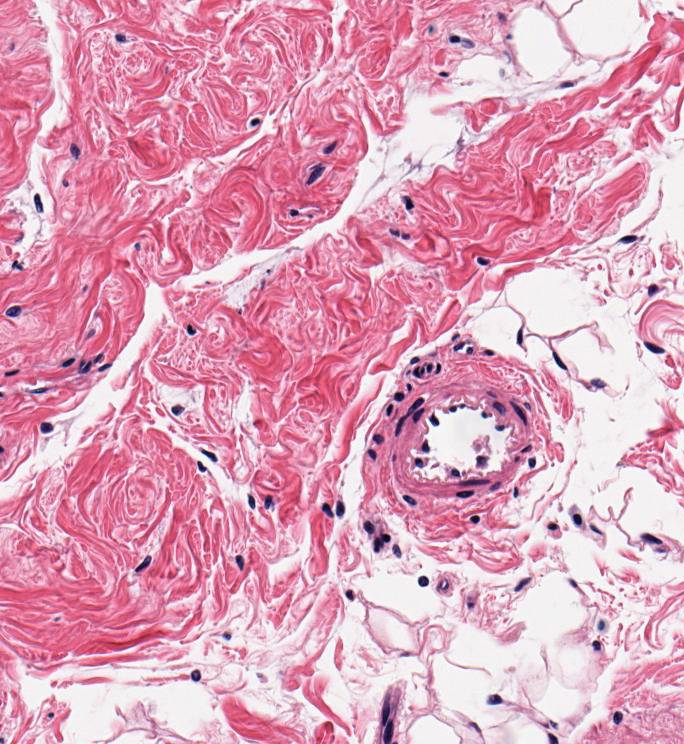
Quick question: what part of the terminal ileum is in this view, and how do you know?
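The field shows dense connective tissue. Thick pink collagen bundles occupy the left and upper parts, running in many directions, and the fibres within them are wavy. Between the bundles lie sparse, small, dark, spindle-shaped nuclei.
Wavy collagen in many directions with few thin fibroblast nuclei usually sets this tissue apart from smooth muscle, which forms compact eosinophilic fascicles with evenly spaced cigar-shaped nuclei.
In the wall of a vessel, elongated nuclei are arranged circumferentially around the lumen.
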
